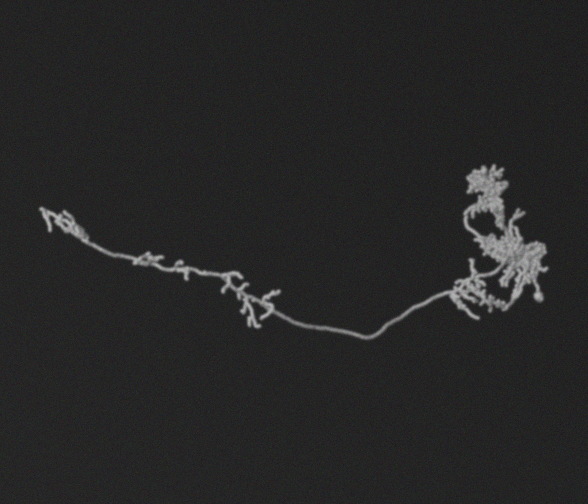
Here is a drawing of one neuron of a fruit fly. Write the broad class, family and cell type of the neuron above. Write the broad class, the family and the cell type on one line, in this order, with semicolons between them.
descending neuron; DNbe; DNbe007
